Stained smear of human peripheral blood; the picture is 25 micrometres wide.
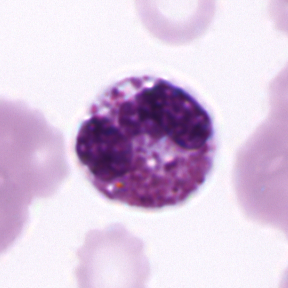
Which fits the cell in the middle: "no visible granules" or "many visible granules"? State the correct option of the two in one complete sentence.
The cytoplasm of the cell carries many visible granules.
